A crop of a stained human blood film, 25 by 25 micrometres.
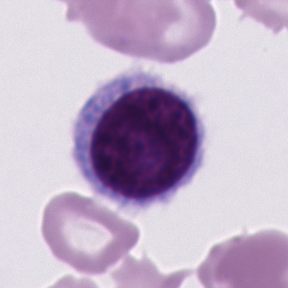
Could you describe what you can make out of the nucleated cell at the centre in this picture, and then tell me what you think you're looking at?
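The cell has a round outline, and its edge is ragged with fine, short projections. The nucleus is likewise round and shows no indentation. No distinct granules are present in the cytoplasm. This is a hairy cell.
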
